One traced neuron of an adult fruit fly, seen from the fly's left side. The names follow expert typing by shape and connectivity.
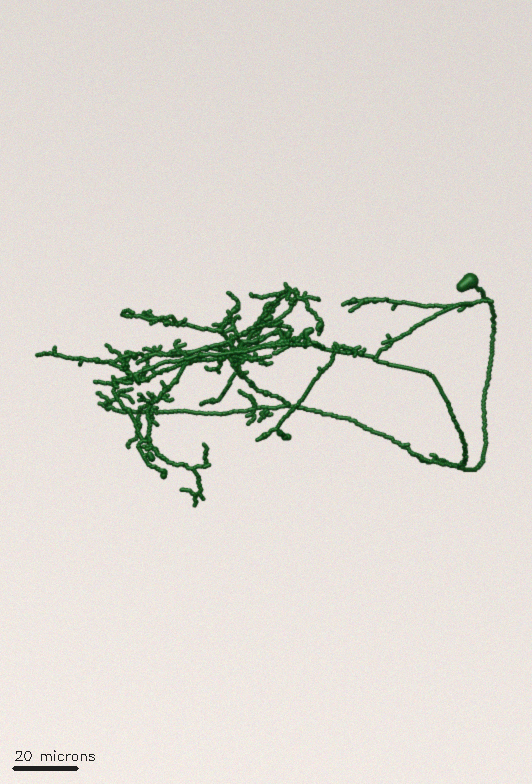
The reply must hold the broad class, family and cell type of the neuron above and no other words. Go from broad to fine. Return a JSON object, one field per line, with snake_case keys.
{
 "broad_class": "nerve-cord intrinsic neuron",
 "family": "hemilineage 19B",
 "cell_type": "IN19B090"
}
